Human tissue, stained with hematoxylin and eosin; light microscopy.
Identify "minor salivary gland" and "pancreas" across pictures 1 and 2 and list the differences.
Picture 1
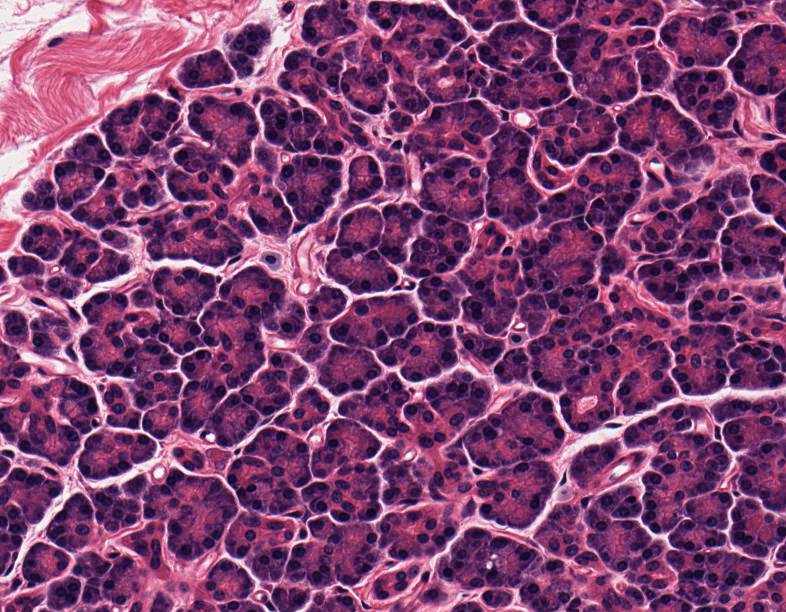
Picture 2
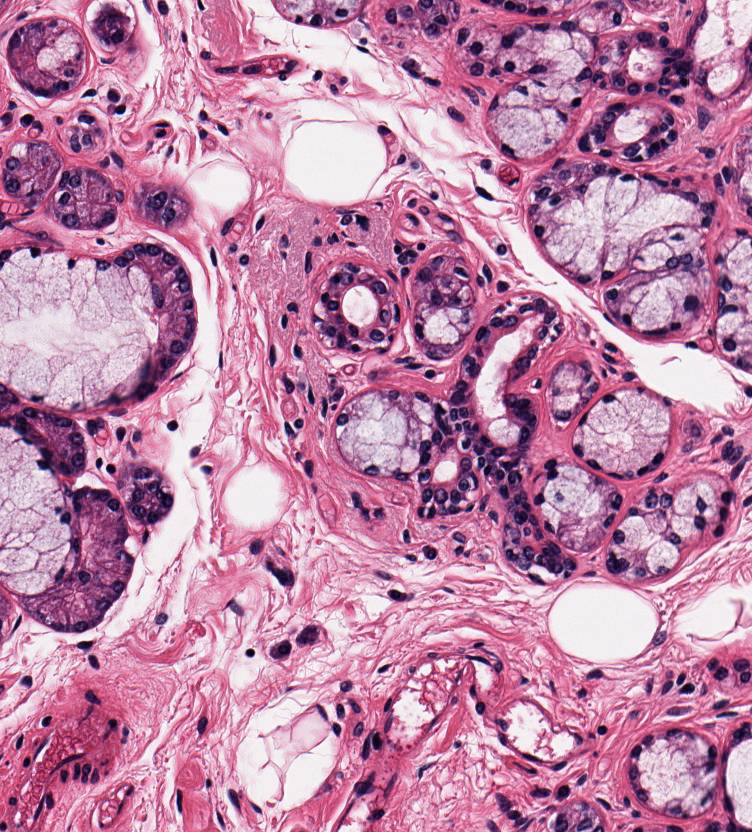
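Picture 1: pancreas. Picture 2: minor salivary gland. Pancreas: closely packed rounded acini fill nearly the whole field, separated only by thin connective tissue strands. Acinar nuclei round, dark, basal, toward the outer edge of each acinus. Cytoplasm deep purple basally, paler pink toward the acinar centre. Upper left corner: band of dense, wavy, pink collagen fibres. Minor salivary gland: mucous acini with small, dark nuclei flattened against the cell base. Left edge: serous cells with darker purple, granular cytoplasm form crescent-shaped caps on mucous acini. Centre: small duct, round open lumen, cuboidal lining. A few isolated round, empty fat cells in the connective tissue between glands.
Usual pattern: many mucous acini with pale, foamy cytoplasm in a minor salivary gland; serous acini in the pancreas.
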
